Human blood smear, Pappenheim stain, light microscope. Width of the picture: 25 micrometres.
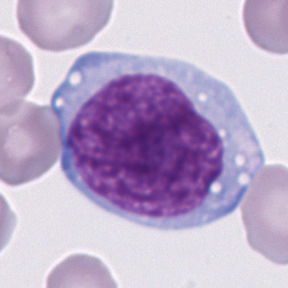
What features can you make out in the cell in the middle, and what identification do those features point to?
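Measuring about 19 by 15 micrometres, the cell has a slightly angular outline with some flattened stretches rather than a smooth circle. Its nucleus, about 14 by 12 micrometres, is a single rounded oval mass without lobes, filling about 60% of the cell's area. Lying toward the left, it leaves a wider band of cytoplasm on the right, with several small round clear vacuoles near the edge. This is a myeloblast.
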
